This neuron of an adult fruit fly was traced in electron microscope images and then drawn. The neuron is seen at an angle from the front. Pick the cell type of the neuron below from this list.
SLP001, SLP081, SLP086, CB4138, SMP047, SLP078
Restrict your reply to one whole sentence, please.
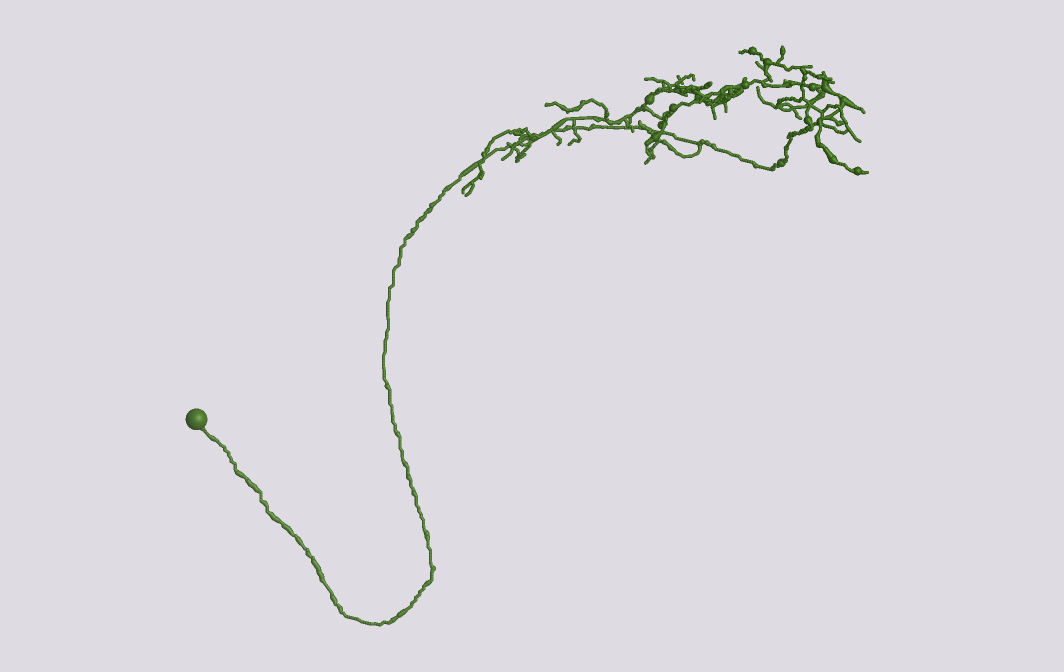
This neuron is assigned to the cell type CB4138.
